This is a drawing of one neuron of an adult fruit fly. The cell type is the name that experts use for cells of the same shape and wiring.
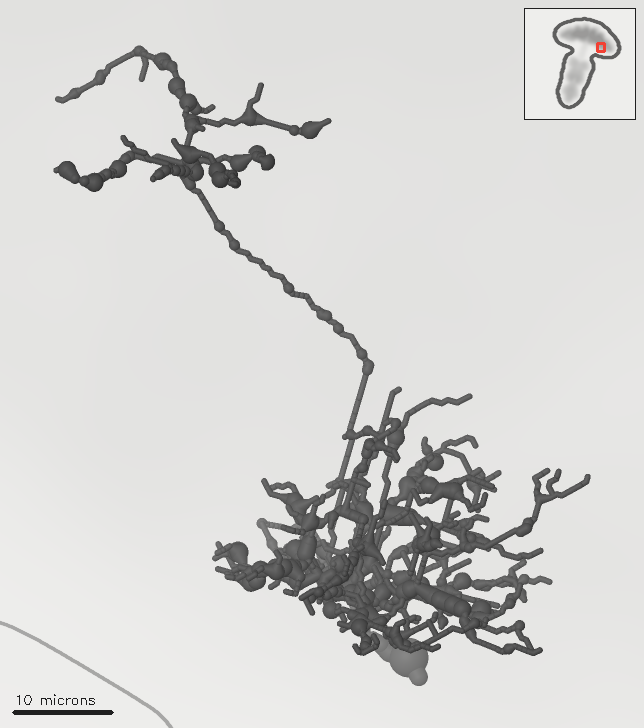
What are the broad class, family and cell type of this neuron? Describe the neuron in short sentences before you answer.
It lies in the brain. From top to bottom in the picture it spans about 65 microns. The picture shows dozens of branch ends. Its broad class is optic-lobe intrinsic neuron. The family is Tlp. Its cell type is Tlp12.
